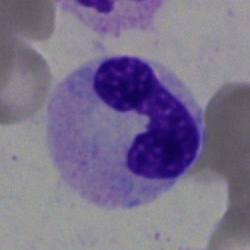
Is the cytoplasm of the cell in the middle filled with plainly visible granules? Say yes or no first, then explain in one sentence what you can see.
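Yes. Fine pinkish granules are scattered through the cytoplasm.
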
